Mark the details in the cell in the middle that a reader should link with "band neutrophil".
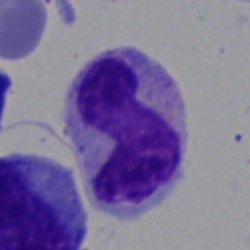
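Band neutrophil. Nucleus curved, deeply indented on its left side; fits.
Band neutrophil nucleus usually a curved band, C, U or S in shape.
Chromatin dark purple, coarsely clumped rather than fine and even; fits.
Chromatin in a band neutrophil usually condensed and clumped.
Otherwise noted: smooth oval outline, longer top to bottom; pale lilac-grey cytoplasm filling the notch on the left of the nucleus.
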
